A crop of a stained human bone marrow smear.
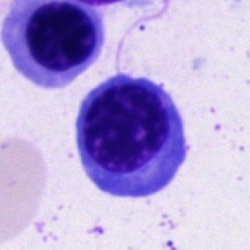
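Erythroblast in the centre of the field. The cell is roughly round with a smooth edge. Its nucleus is off-centre, leaving the widest rim of cytoplasm below it. The chromatin is dark purple and coarsely clumped, and the cytoplasm is deep blue.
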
